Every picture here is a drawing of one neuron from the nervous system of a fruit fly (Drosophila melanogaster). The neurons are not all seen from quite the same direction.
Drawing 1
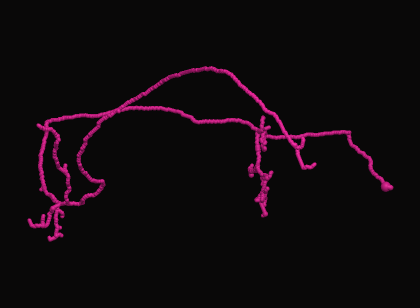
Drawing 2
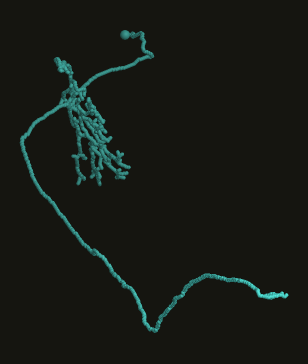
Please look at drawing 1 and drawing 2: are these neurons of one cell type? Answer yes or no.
no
